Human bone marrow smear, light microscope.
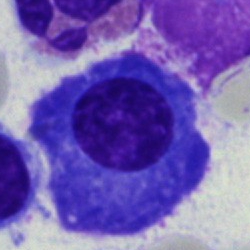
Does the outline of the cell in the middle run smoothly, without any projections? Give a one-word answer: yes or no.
No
